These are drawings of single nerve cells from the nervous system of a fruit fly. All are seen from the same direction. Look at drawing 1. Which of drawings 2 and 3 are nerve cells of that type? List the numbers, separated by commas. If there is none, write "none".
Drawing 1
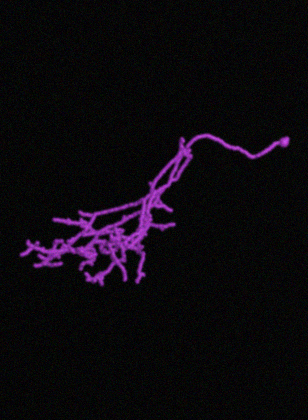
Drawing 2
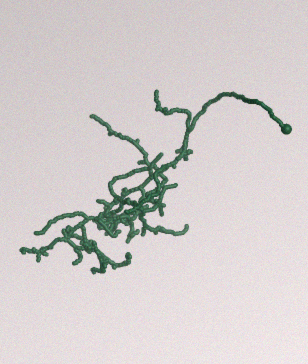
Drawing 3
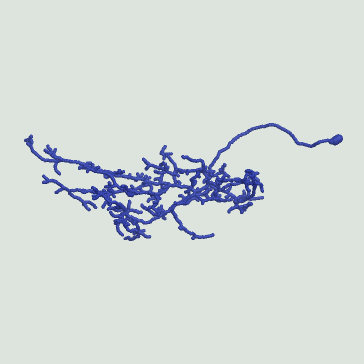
2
